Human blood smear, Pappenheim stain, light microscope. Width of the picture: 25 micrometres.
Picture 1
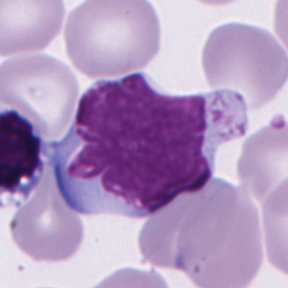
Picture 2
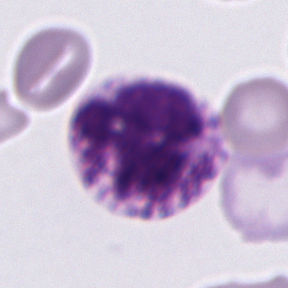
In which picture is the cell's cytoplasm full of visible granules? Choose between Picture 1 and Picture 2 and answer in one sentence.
Picture 2 has the cell with many visible granules in its cytoplasm.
